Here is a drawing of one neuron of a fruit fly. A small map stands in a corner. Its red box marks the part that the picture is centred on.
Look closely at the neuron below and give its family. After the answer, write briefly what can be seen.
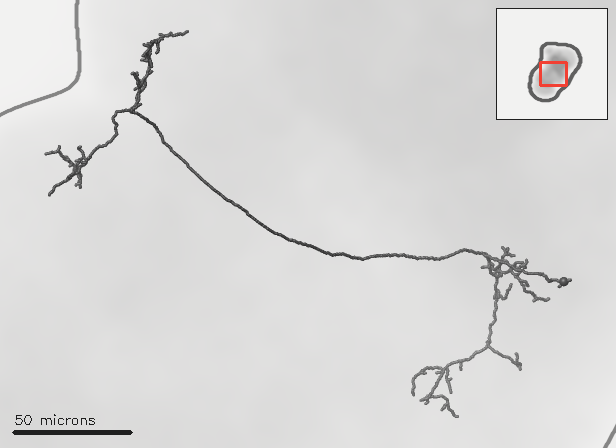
The family is hemilineage FLAa2. This is a central-brain intrinsic neuron. From left to right in the picture it spans about 250 microns. In this view it is wider than it is tall.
